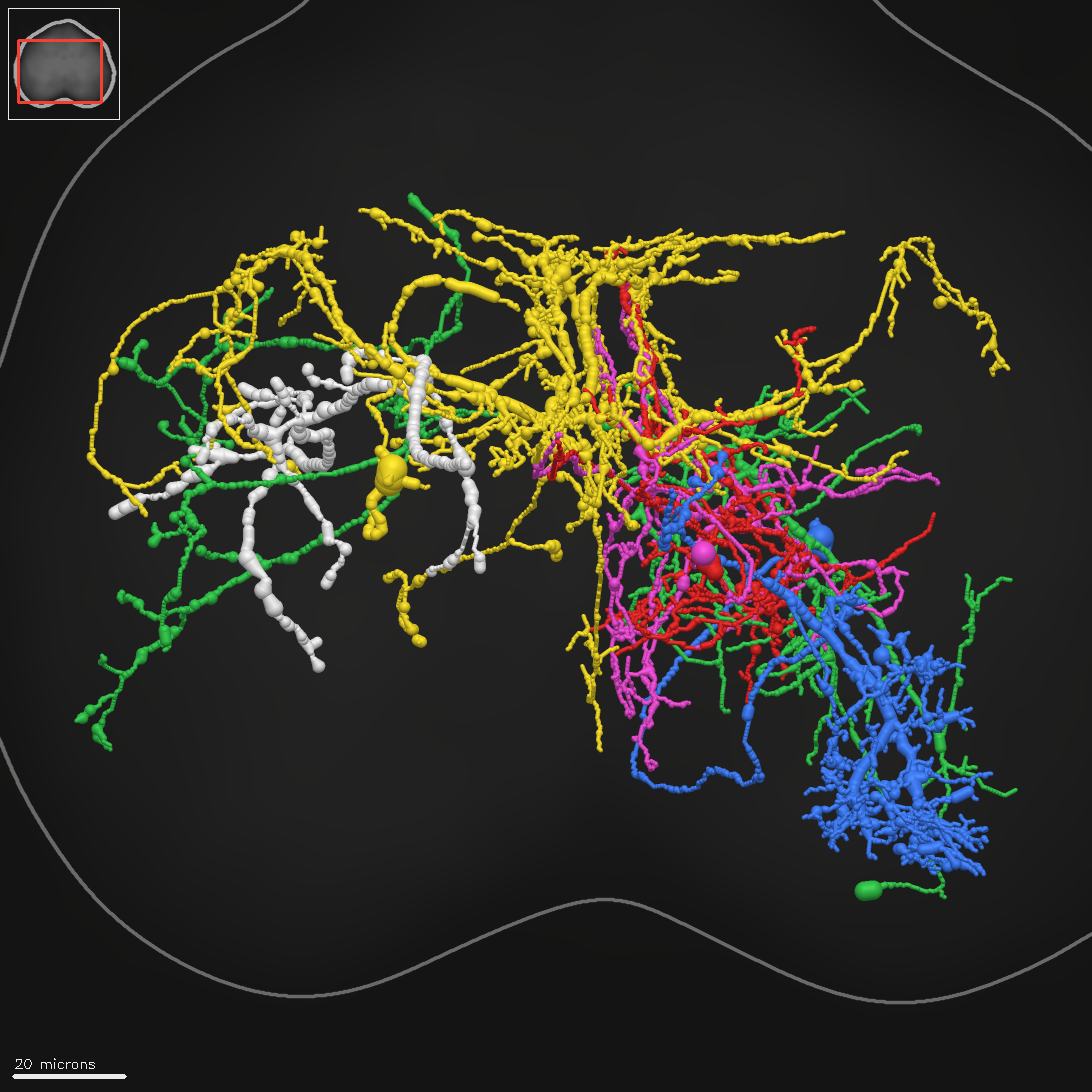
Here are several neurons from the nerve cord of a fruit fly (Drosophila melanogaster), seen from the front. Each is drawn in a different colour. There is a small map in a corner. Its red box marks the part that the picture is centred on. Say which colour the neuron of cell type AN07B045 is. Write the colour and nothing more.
green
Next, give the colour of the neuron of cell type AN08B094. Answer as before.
magenta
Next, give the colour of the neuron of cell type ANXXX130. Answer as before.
yellow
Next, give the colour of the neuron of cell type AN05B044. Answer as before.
blue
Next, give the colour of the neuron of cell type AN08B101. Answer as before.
red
